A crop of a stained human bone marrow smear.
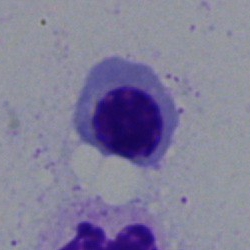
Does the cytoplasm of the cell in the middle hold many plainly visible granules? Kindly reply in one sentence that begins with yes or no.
No, its cytoplasm is free of any visible granules.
